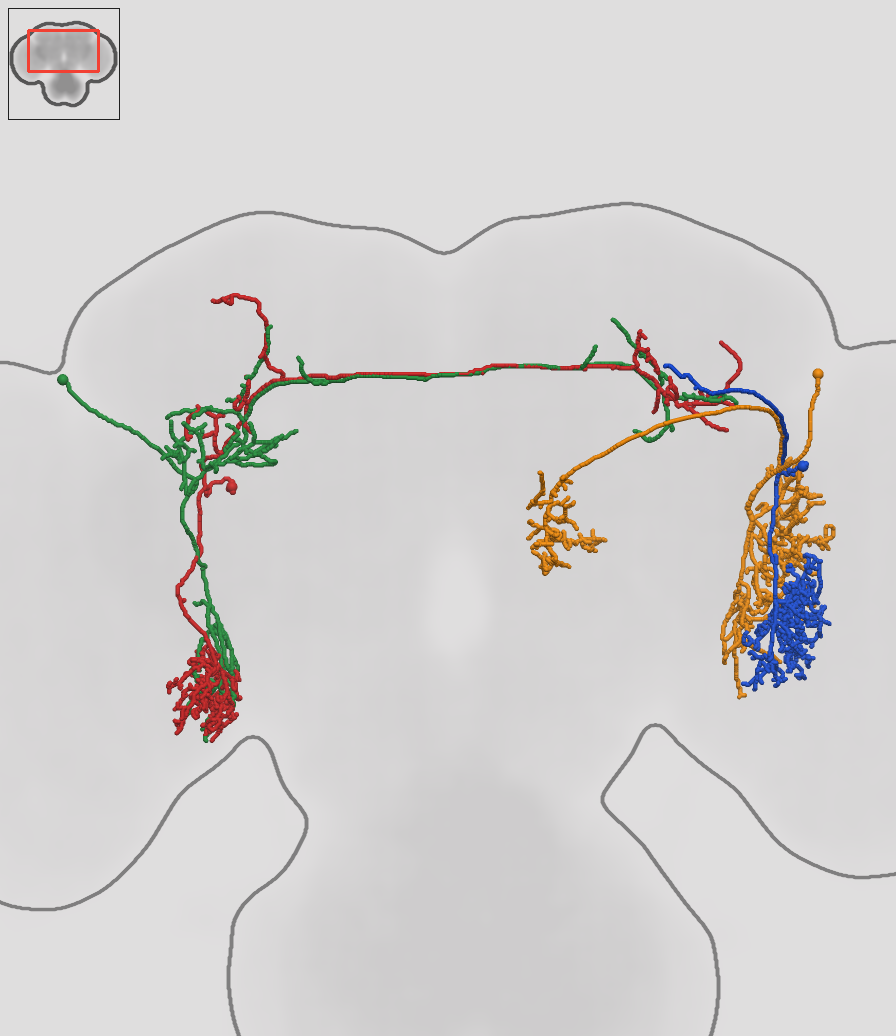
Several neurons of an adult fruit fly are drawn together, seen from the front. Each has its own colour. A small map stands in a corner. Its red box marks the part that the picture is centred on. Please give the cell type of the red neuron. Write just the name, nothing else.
LoVP98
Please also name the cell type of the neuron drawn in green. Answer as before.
LoVP17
